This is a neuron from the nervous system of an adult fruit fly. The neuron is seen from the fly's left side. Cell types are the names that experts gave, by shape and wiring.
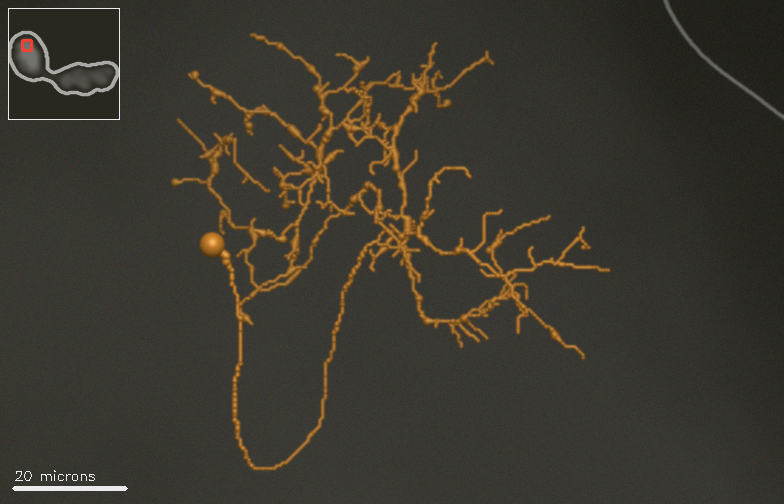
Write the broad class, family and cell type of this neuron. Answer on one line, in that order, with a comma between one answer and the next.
central-brain intrinsic neuron, hemilineage VPNl&d1_dorsal, LHAV5c1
